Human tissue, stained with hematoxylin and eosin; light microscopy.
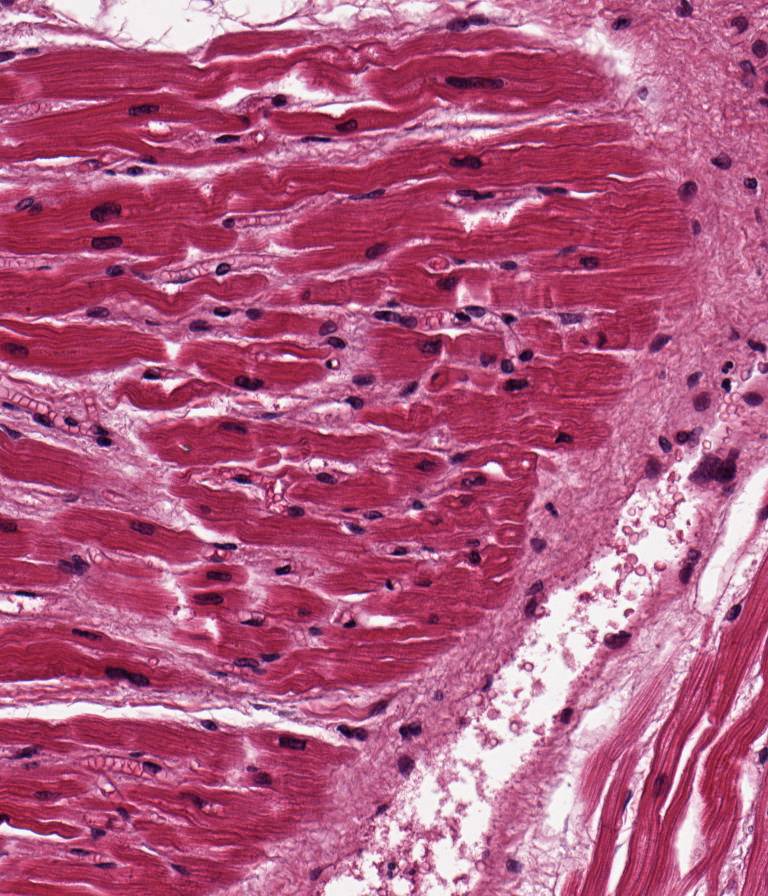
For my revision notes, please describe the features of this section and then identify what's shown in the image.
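First, muscle fibres fill the left two-thirds, with a band of pale pink connective tissue running diagonally from top right toward bottom centre. On the left, the fibres run mostly horizontally, and they branch and join one another. Their oval nuclei sit centrally within the fibres. This is the atrial appendage of the heart.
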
